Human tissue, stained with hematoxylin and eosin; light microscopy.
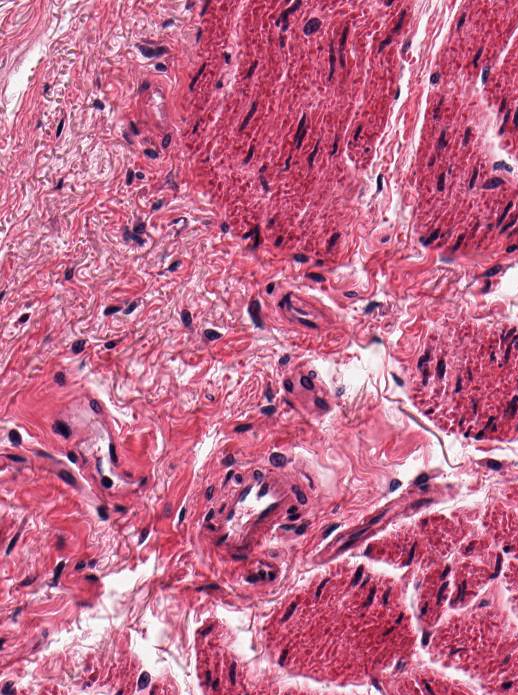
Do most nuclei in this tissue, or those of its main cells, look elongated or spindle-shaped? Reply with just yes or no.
Yes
